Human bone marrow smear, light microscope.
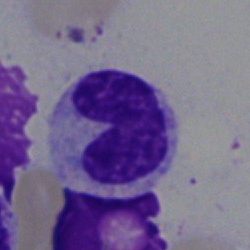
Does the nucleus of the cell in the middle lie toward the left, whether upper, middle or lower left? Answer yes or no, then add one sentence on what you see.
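No. The cytoplasm is widest on the left side, around the nuclear notch.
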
